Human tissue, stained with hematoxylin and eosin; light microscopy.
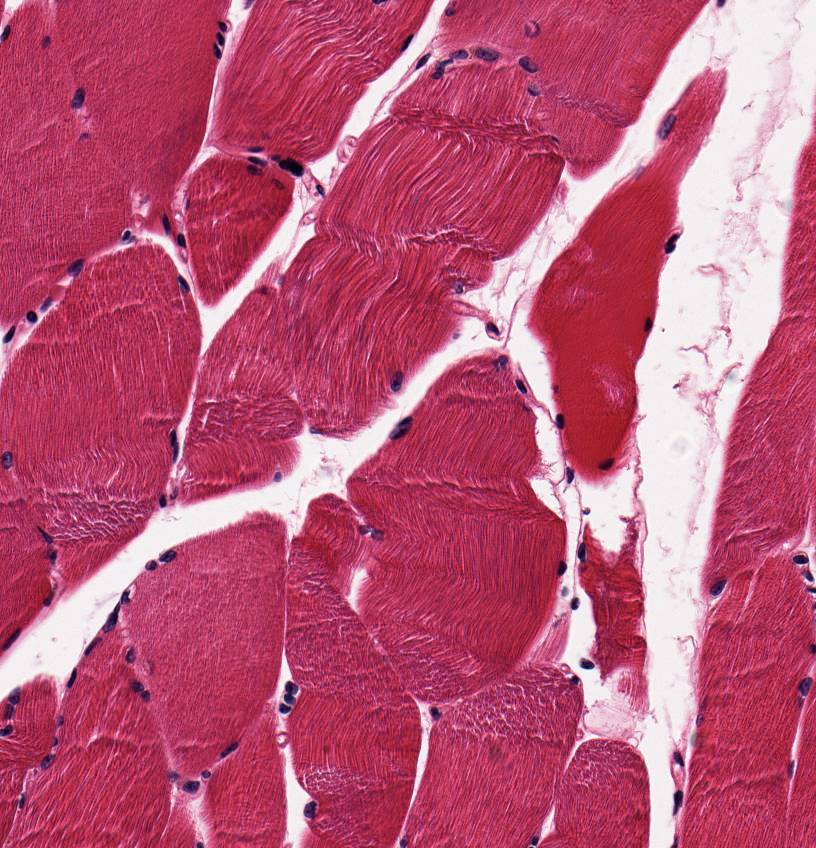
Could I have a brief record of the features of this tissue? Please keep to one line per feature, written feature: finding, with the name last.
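Nuclei: small, dark, flattened, sitting at the fibre edges
Cytoplasm: deeply eosinophilic, fine parallel lines of myofibrils
Upper right: faint wispy pink strands in otherwise empty space
Fat: no fat cells in the field
Name: skeletal muscle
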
